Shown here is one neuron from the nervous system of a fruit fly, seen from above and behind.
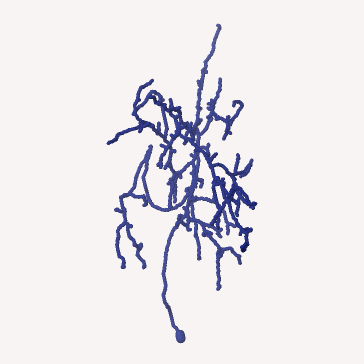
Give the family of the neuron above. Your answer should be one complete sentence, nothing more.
When grouped by family, this neuron is hemilineage 16B.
